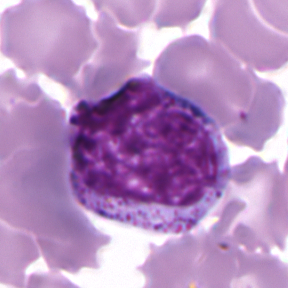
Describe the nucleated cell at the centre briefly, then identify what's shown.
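Roughly round in outline, the cell has a nucleus that forms a single unlobed mass. This nucleus fills the upper part of the cell. Many small reddish-purple granules lie in the cytoplasm. The cell is a myelocyte.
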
